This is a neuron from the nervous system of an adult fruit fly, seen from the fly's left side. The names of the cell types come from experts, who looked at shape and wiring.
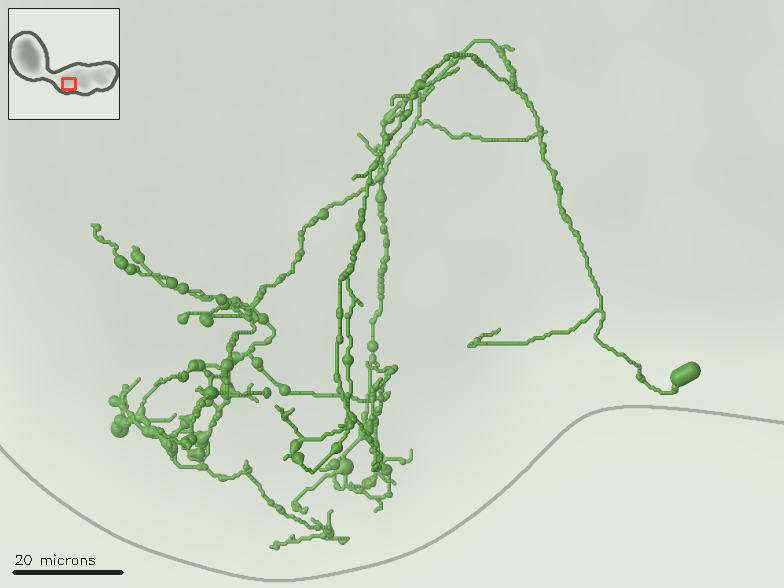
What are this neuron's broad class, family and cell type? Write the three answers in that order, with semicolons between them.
nerve-cord intrinsic neuron; hemilineage 12B; IN12B081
